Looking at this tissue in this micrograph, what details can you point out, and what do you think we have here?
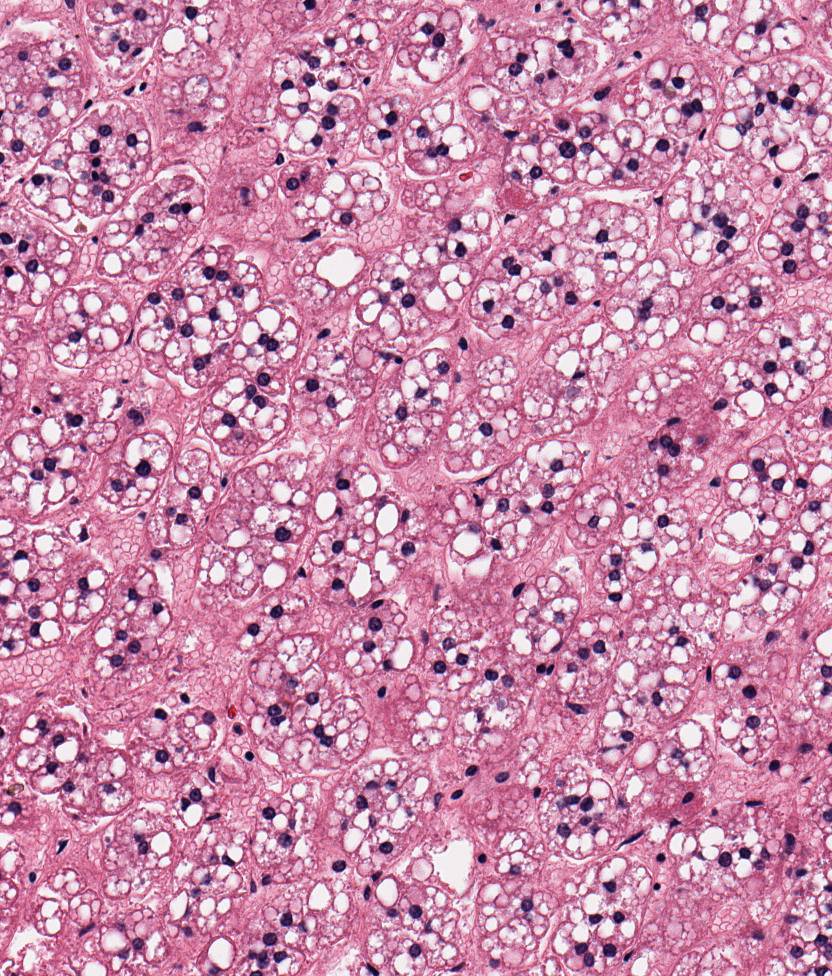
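Most cells have cytoplasm packed with many clear vacuoles of varying size, so it looks bubbly. Their nuclei are small, round and darkly stained, fairly uniform between cells. The cells form solid nests without gland lumens, separated by thin pink fibrous septa containing scattered flattened spindle nuclei. This tissue is adrenal gland.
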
